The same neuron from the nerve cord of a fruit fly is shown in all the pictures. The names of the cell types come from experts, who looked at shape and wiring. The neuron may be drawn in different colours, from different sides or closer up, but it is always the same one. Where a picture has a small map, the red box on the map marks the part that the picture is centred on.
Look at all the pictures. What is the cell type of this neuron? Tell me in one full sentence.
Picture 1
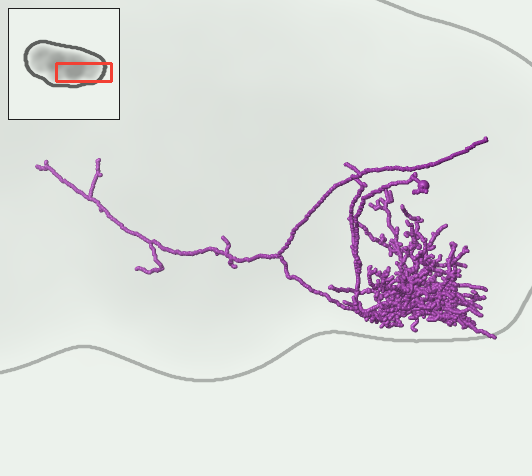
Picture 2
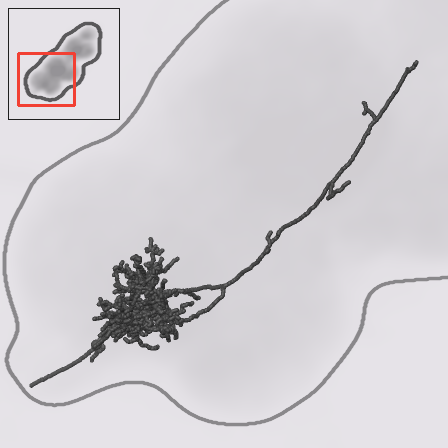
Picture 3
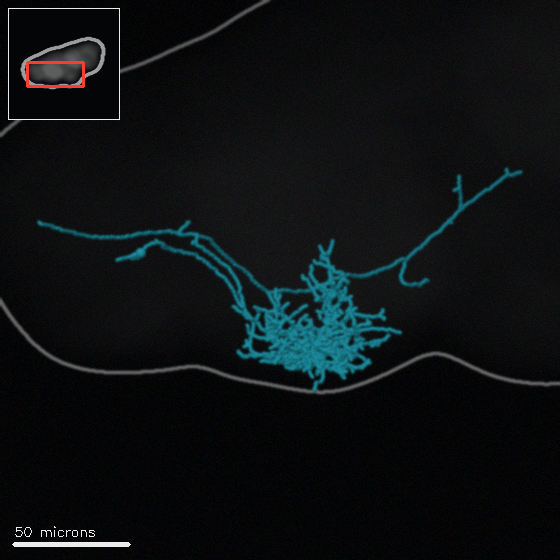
The neuron is categorized under cell type AN17A062.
